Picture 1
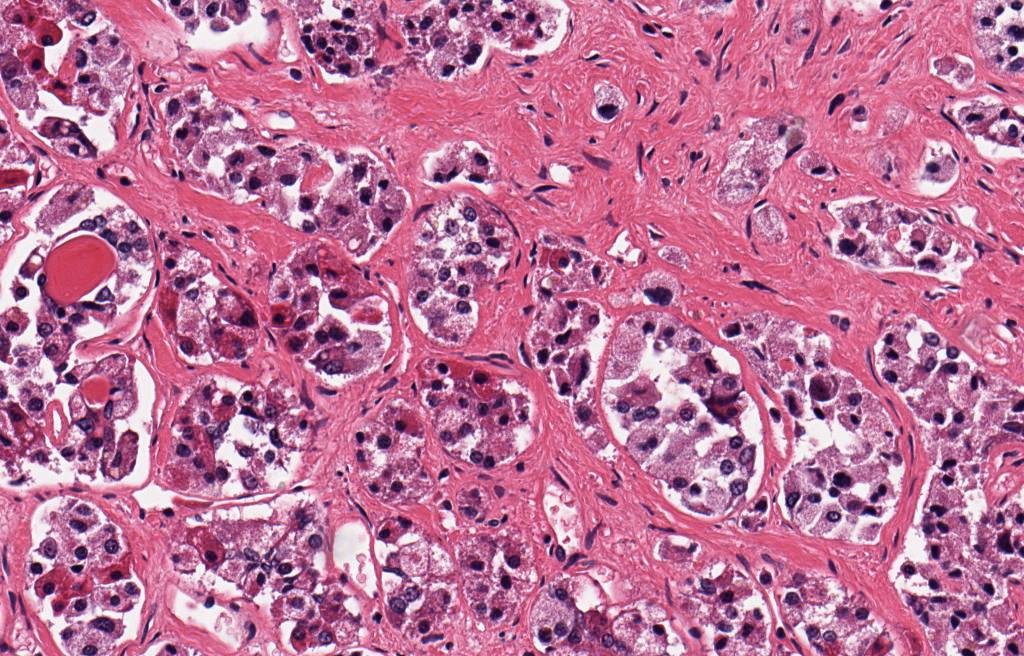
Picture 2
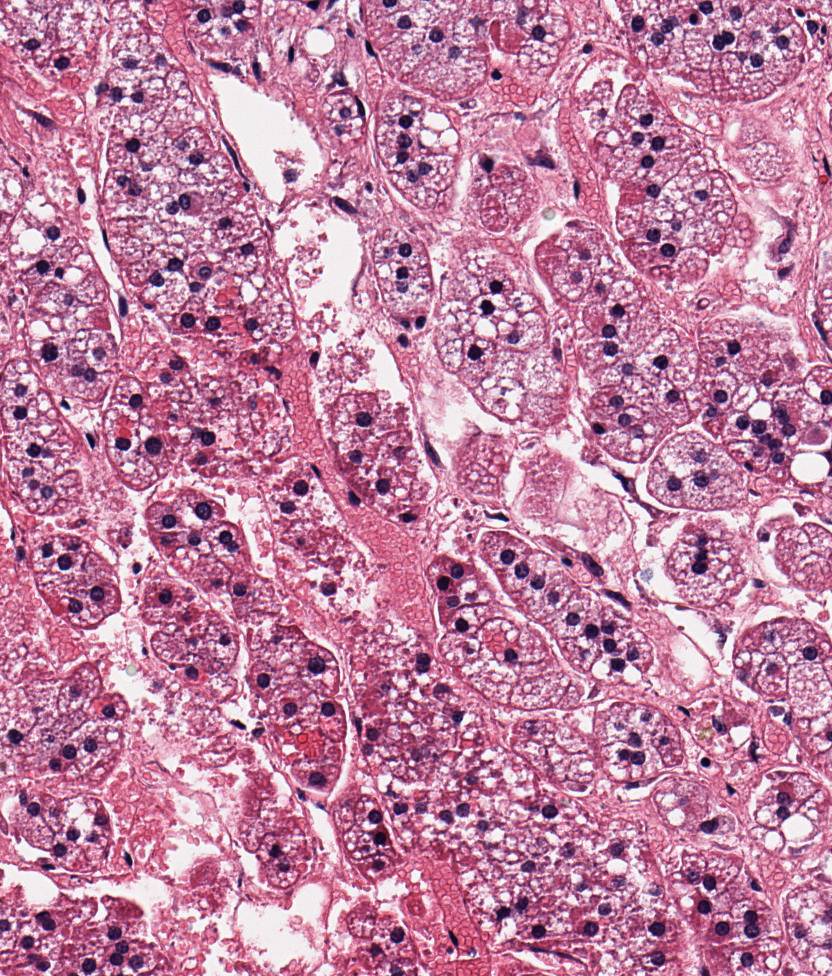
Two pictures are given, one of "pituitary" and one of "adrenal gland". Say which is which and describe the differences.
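In this pair, the pituitary is picture 1 and the adrenal gland is picture 2. Both show cells in rounded nests separated by septa throughout the field. The pituitary's fibrous septa carry thin, elongated fibroblast nuclei along the collagen fibres, with the broadest band of dense pink collagenous stroma in the upper right. Its cells are large and polygonal, with abundant granular cytoplasm. In the adrenal gland, the septa between nests and short cords are thin and the stroma scant and delicate, with only occasional slender spindle-shaped nuclei. Its cells have abundant pale pink cytoplasm filled with many small clear vacuoles, giving a foamy look, and small, round, darkly stained nuclei that are fairly uniform from cell to cell.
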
